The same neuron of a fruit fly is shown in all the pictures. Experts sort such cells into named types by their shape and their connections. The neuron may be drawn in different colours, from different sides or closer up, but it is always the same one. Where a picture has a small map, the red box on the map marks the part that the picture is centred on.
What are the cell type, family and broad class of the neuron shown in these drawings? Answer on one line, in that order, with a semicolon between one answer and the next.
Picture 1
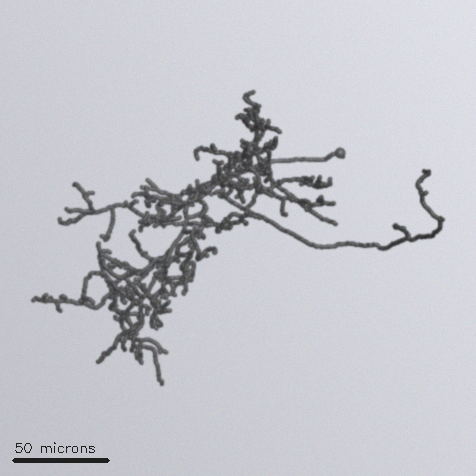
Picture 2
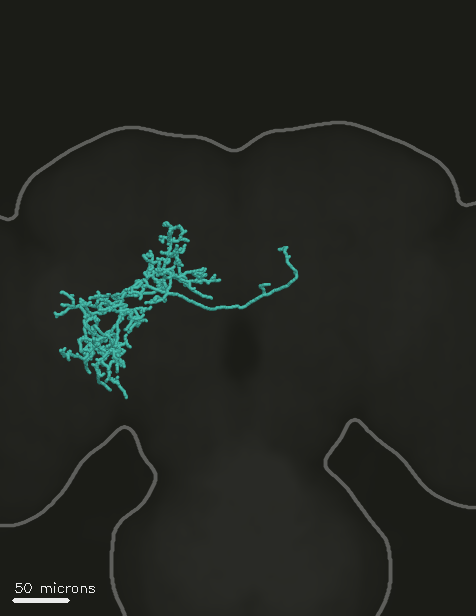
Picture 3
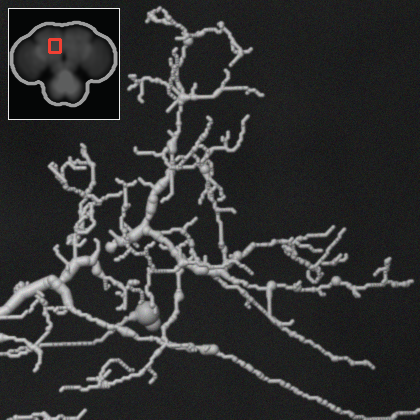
PVLP123; hemilineage VLPl&p2_posterior; central-brain intrinsic neuron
